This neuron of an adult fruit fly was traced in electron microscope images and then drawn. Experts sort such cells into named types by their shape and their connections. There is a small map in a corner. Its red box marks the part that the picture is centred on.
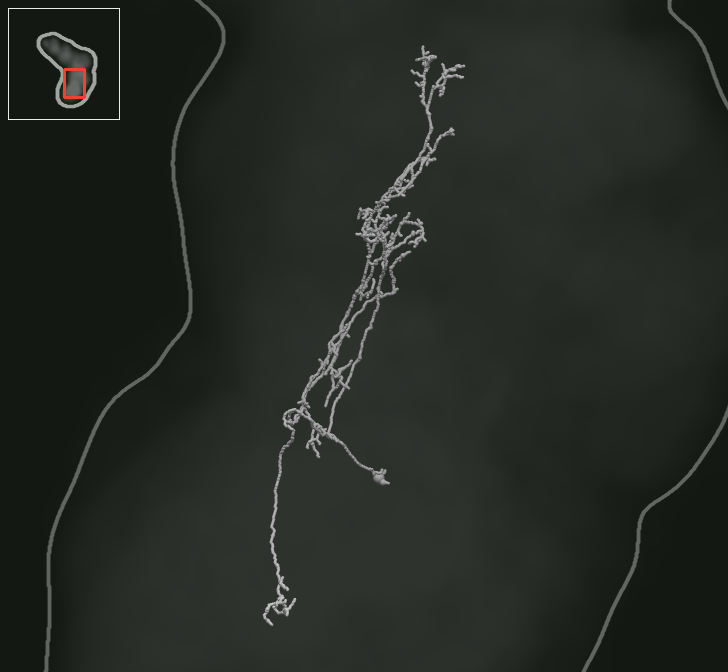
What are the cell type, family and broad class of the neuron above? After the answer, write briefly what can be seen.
The cell type is SIP112m. The family is hemilineage SMPad1. Its broad class is central-brain intrinsic neuron. The cell body can be seen at the bottom of the picture. Dozens of branch ends can be seen.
